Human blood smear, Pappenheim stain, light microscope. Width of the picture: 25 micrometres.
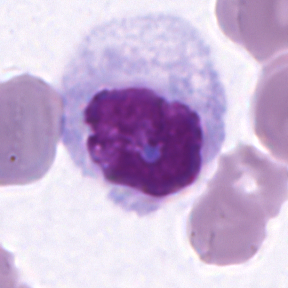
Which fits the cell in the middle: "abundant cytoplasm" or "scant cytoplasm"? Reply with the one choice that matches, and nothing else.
Abundant cytoplasm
